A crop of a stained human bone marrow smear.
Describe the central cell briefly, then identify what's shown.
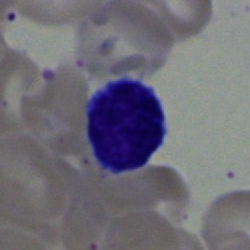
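The nucleus occupies nearly the entire cell, with no distinct rim of cytoplasm visible around it. Its chromatin is dense and stains dark blue-purple. No granules are present in the cell. Answer: lymphocyte.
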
